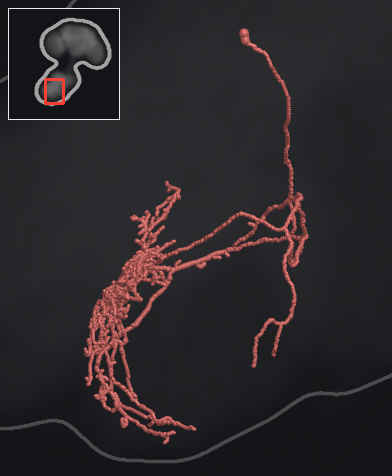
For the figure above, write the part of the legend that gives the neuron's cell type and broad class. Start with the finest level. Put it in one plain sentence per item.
The cell type is INXXX227.
The broad class is nerve-cord intrinsic neuron.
